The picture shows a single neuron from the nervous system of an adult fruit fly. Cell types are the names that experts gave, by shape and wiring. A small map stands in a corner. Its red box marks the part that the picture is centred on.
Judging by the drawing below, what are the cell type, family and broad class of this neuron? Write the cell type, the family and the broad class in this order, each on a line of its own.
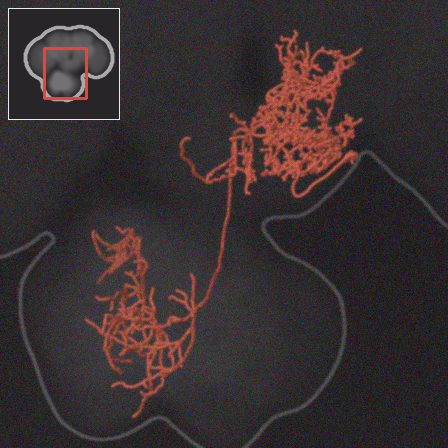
DNg102
DNg
descending neuron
